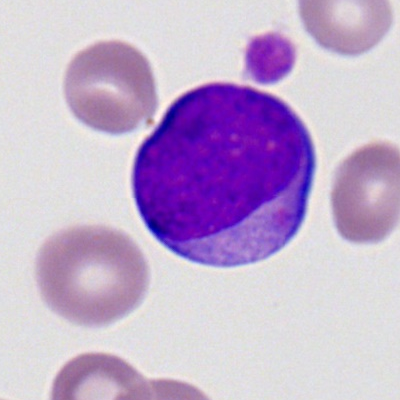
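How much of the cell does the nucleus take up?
Most of it, with just a narrow rim of cytoplasm around it.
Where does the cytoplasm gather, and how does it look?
In a crescent on the lower right side, pale lilac-grey and much paler than the nucleus.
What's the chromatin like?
Finely stippled, not clumped into coarse blocks.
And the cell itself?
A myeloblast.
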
